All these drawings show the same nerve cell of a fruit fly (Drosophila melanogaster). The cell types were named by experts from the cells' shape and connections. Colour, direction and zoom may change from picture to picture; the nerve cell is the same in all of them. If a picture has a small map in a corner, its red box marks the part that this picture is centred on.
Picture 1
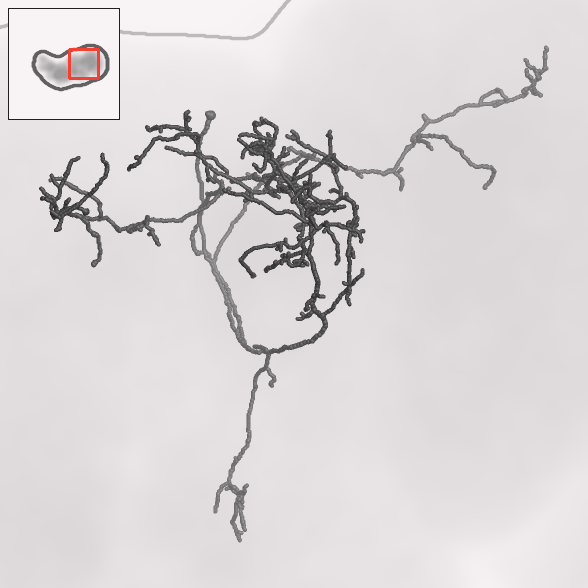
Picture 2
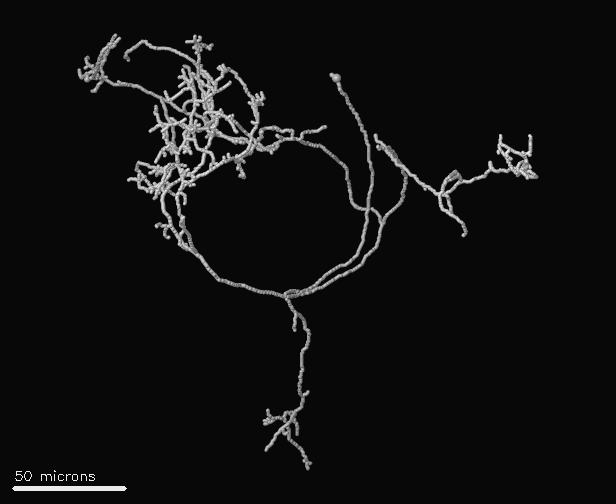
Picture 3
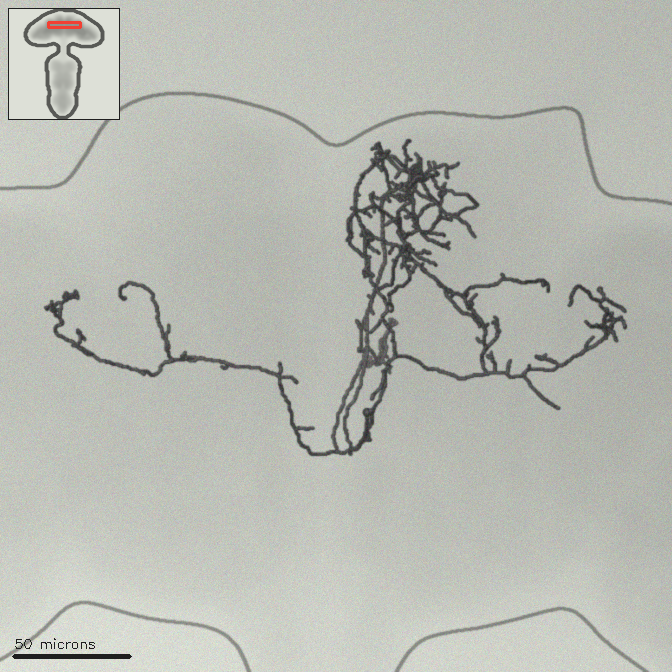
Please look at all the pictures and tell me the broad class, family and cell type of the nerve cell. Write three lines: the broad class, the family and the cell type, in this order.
central-brain intrinsic neuron
hemilineage DM1_antero_dorsal
SMP715m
